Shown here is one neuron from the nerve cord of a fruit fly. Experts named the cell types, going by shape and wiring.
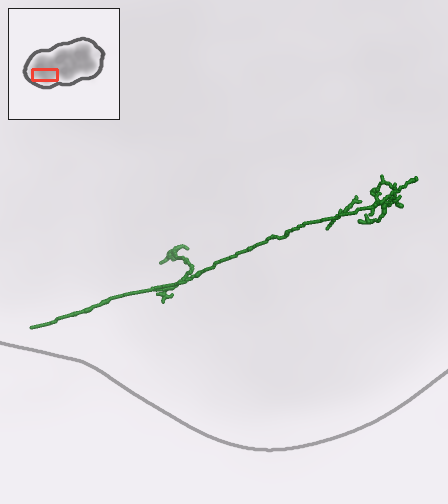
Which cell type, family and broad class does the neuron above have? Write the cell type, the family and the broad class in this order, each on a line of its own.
SNpp44
class mechanosensory proprioceptive
sensory neuron entering the nerve cord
